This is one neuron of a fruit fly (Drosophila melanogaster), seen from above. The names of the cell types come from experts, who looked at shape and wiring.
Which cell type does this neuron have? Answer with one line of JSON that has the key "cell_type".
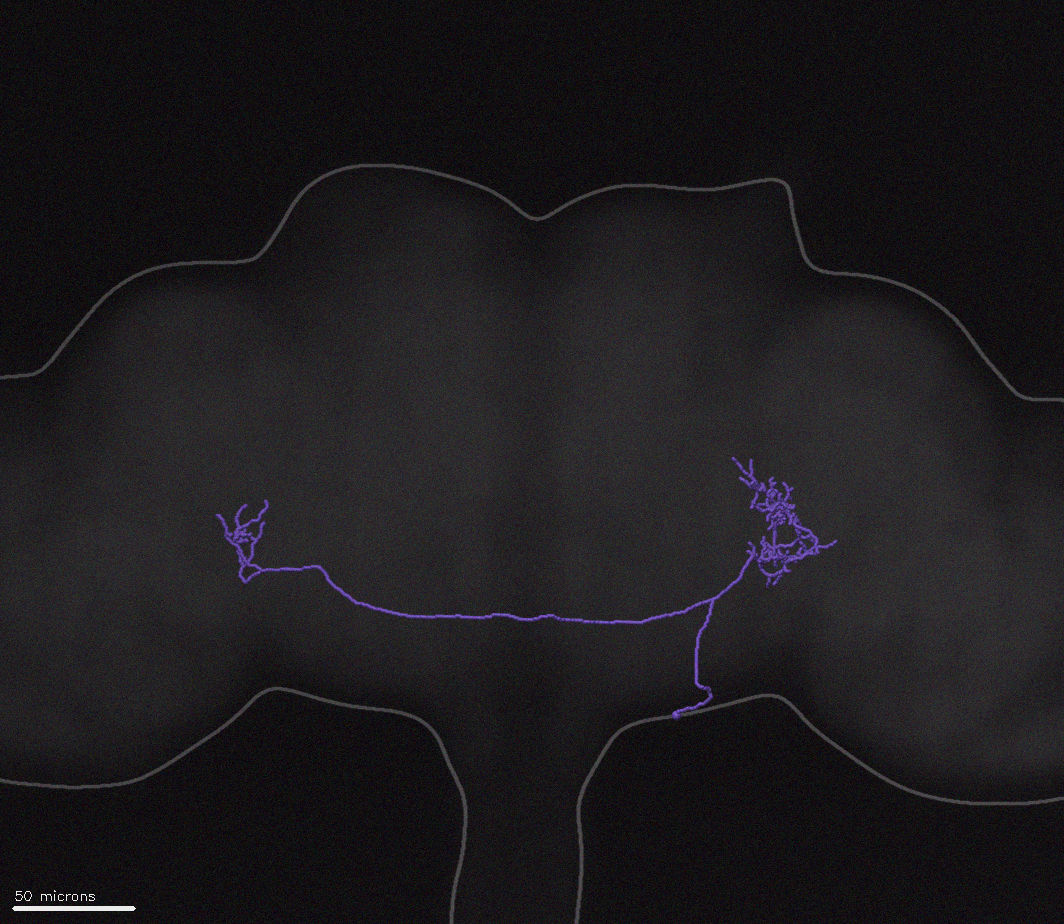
{"cell_type": "WED166_d"}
